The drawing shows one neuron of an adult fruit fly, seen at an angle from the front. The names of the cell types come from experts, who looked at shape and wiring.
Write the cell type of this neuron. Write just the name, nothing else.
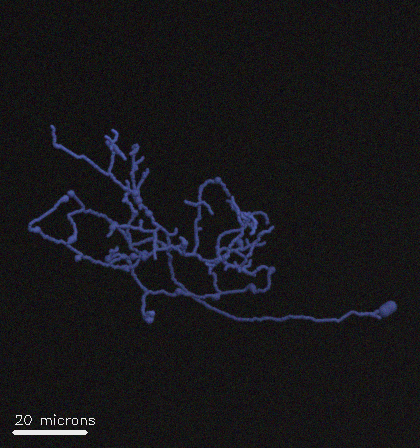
IN01B079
